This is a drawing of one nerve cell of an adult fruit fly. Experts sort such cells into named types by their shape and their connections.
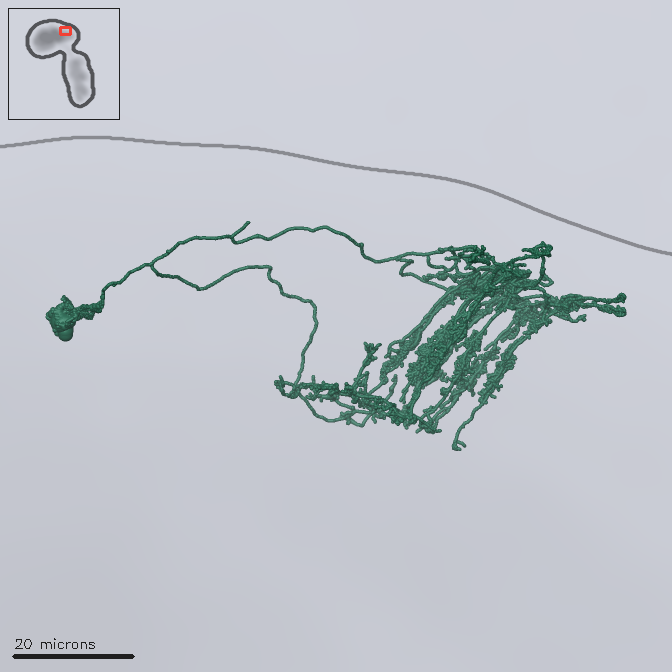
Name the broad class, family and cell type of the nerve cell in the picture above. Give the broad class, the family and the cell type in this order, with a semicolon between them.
optic-lobe intrinsic neuron; Dm; Dm9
